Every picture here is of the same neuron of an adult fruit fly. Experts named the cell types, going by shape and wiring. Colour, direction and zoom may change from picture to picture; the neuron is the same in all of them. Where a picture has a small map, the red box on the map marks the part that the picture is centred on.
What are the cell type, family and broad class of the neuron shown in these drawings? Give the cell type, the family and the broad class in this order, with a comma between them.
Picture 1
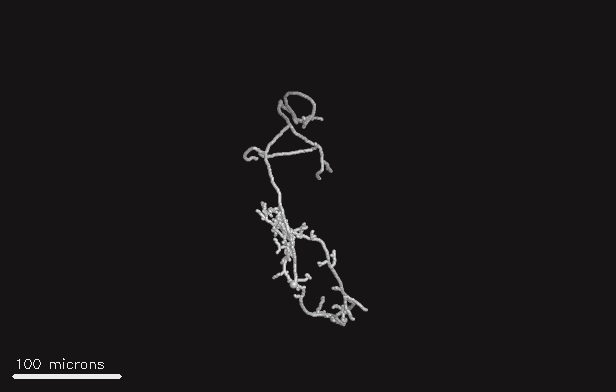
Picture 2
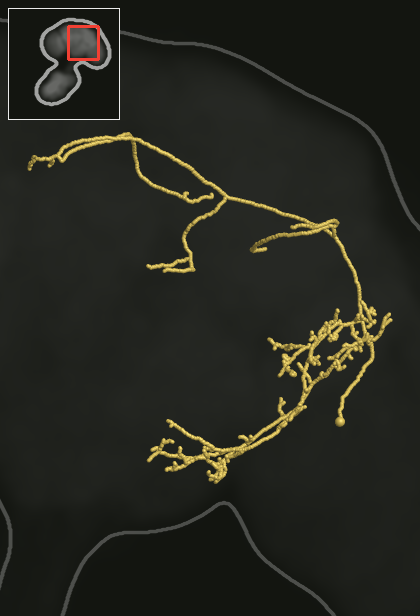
AVLP121, hemilineage VLPl&p2_lateral, central-brain intrinsic neuron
